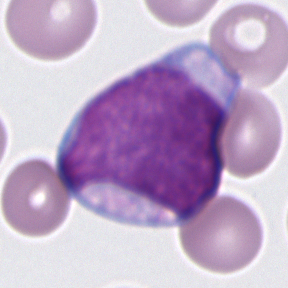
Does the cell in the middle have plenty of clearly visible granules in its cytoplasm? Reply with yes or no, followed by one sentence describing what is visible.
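No. The cytoplasm shows no distinct granules.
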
